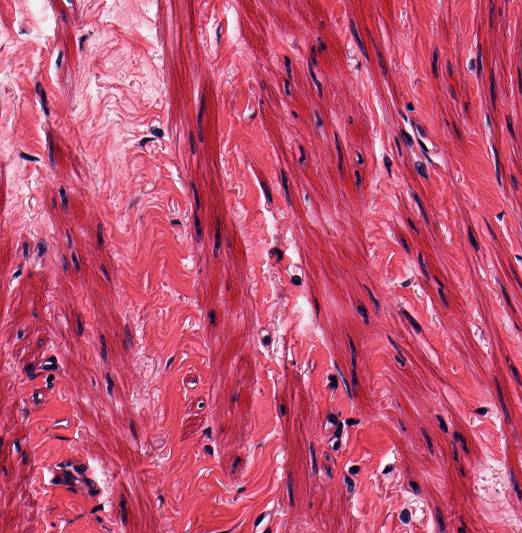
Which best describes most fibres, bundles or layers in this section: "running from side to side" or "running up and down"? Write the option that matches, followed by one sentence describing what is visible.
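Running up and down. The field is filled by long bundles of spindle-shaped cells running roughly from top to bottom.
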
